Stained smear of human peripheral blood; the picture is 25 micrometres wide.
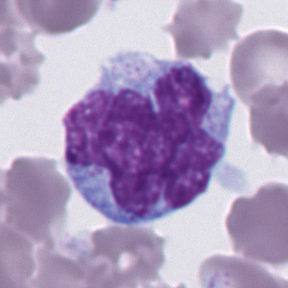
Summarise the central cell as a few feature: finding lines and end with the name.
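Outline: roughly round, slightly frayed along the top
Chromatin: deep purple, lacy, with small scattered pale gaps
Nucleolus: none clearly outlined
Cytoplasm: fine, dust-like pinkish-purple granules scattered throughout
Name: monocyte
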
